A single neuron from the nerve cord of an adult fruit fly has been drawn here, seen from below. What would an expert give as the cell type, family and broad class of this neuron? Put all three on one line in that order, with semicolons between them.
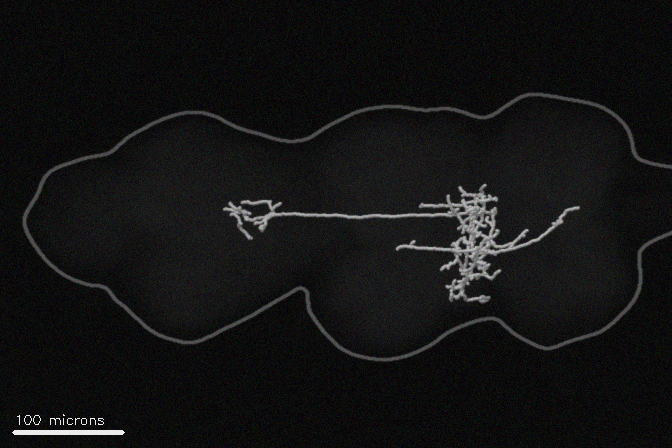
IN17A094; hemilineage 17A; nerve-cord intrinsic neuron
